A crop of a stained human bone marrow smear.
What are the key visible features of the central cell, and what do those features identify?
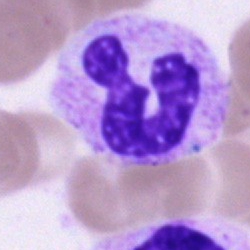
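This one's got a round, smooth outline. Its nucleus bends into a U that opens upward, and the left arm is pinched into a narrow neck near its upper end. Chromatin's dark purple and coarsely clumped. It's a segmented neutrophil.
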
